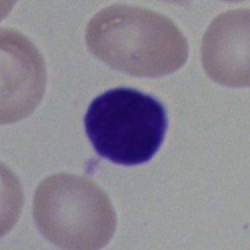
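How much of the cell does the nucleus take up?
Almost the whole of it, within a roughly round outline.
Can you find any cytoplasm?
At most a very thin rim, and that is hard to see.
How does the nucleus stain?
Dense, deep blue-purple.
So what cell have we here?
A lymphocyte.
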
